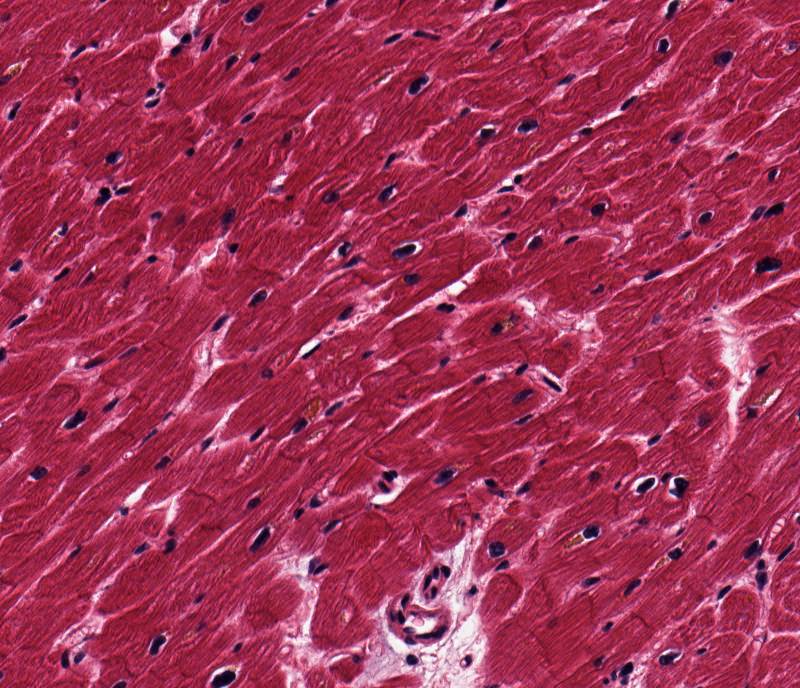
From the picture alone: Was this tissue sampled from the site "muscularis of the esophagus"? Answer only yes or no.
no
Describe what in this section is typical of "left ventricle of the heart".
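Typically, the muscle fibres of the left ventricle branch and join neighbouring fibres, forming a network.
That agrees with this section, where the muscle fibres branch and join one another instead of lying as separate straight cylinders. The muscle cell nuclei are oval and central within the fibres, mostly lying singly. Small golden-brown granules sit at the poles of some nuclei, inside pale perinuclear zones. Near the bottom centre, a small blood vessel is surrounded by pale loose connective tissue. Nothing in the section is at odds with left ventricle of the heart.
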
